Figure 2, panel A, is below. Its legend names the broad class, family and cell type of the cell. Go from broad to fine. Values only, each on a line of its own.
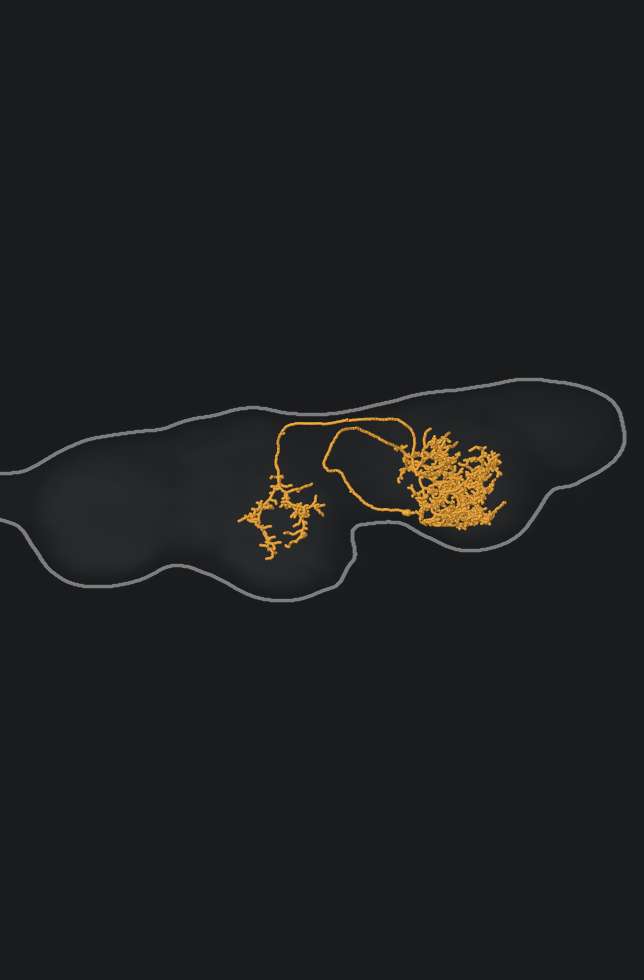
nerve-cord intrinsic neuron
hemilineage 02A
IN02A003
